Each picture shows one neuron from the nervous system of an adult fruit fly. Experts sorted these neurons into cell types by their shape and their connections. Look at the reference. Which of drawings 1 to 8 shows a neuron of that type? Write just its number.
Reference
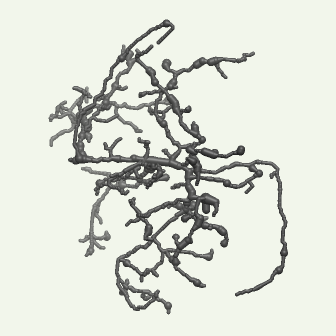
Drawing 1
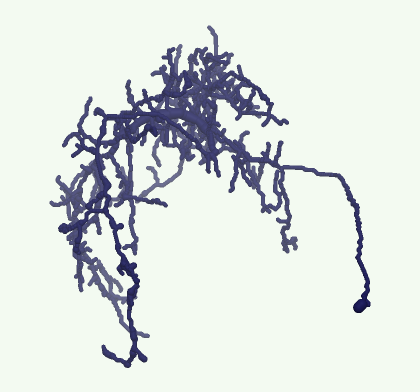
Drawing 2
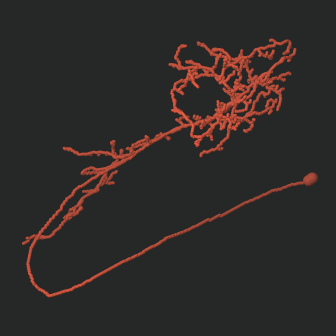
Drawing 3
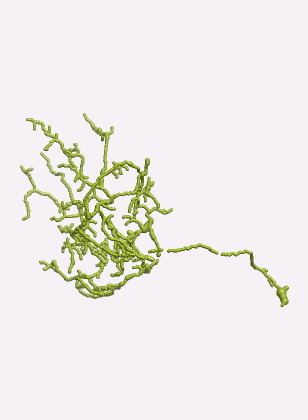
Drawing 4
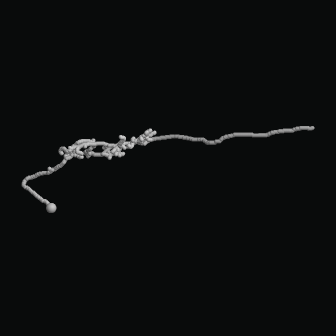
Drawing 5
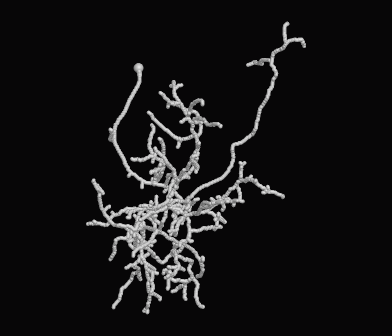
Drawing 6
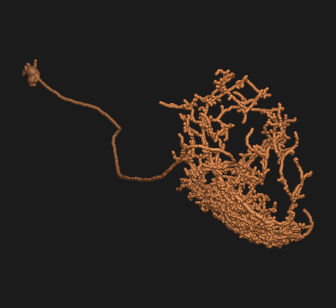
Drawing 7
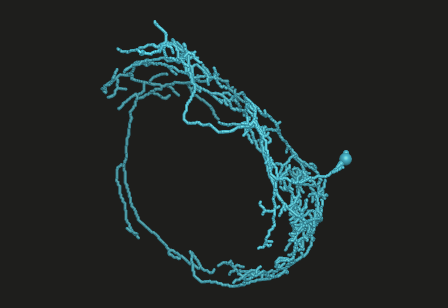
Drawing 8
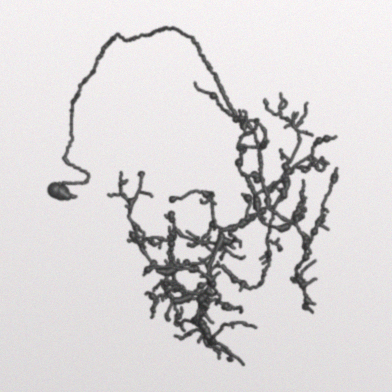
3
